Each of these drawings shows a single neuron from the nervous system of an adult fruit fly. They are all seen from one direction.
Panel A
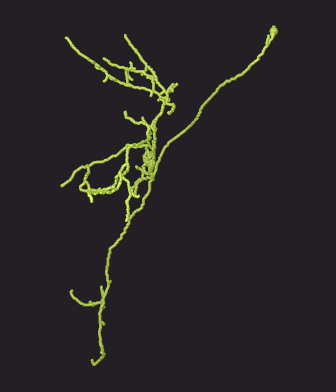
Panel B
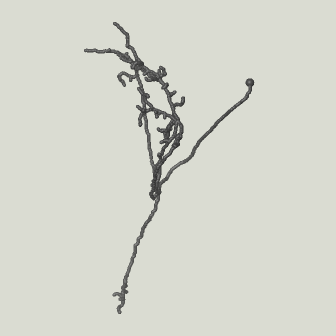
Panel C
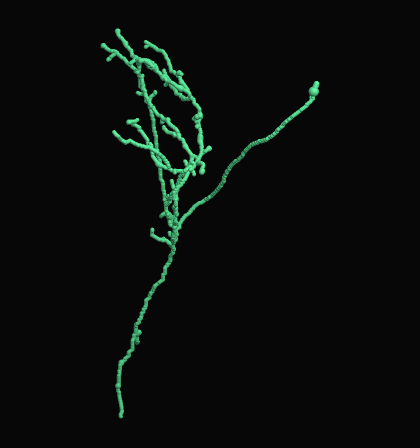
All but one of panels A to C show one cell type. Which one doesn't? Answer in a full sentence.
Panel A is the odd one out.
